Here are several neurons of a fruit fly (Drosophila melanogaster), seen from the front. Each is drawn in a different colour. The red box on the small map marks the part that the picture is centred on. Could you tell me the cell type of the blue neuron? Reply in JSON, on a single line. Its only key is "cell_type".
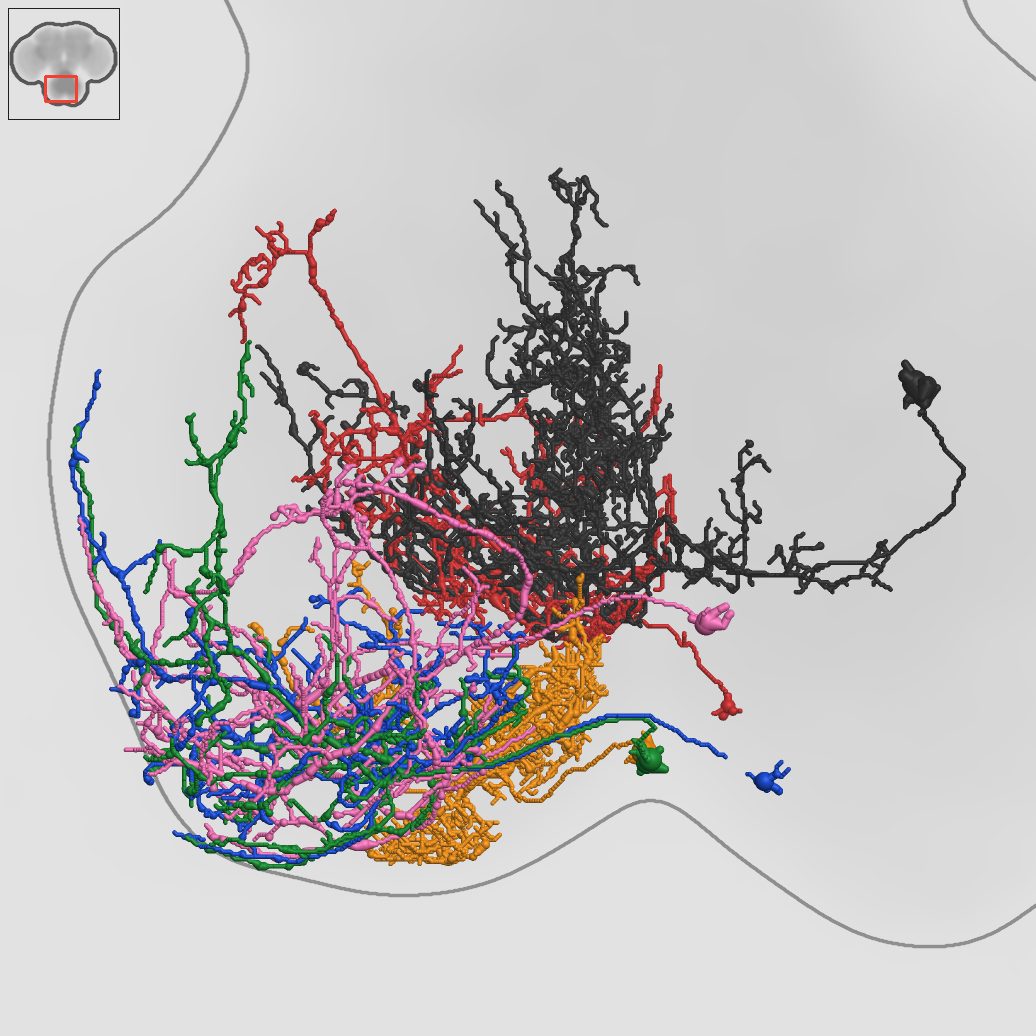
{"cell_type": "IN13B026"}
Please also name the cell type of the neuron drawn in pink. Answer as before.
{"cell_type": "IN01A032"}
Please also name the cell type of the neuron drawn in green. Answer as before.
{"cell_type": "IN13B030"}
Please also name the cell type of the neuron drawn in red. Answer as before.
{"cell_type": "IN13B027"}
